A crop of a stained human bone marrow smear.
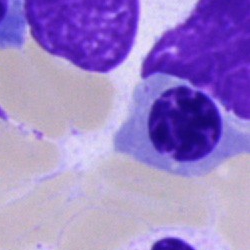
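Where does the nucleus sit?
Off-centre, toward the right side of the cell.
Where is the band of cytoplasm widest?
On the left side of the nucleus.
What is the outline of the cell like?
Irregular and angular rather than round.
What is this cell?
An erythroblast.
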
